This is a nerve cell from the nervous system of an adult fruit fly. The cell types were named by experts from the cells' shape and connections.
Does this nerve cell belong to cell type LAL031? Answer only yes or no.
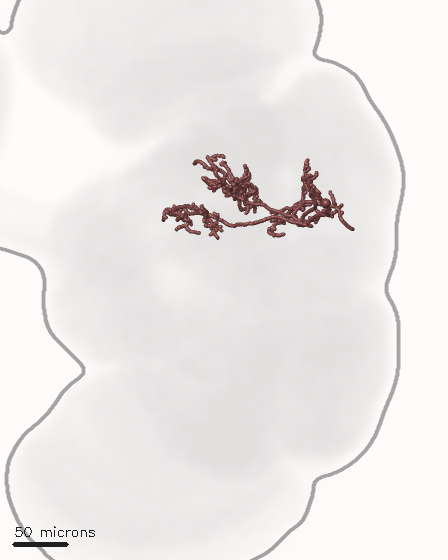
no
